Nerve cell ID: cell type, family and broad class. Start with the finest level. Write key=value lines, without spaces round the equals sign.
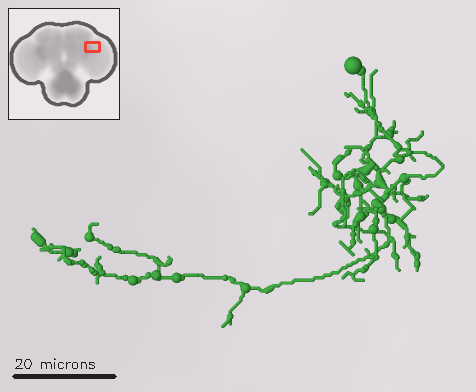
cell_type=TmY13
family=TmY
broad_class=optic-lobe intrinsic neuron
